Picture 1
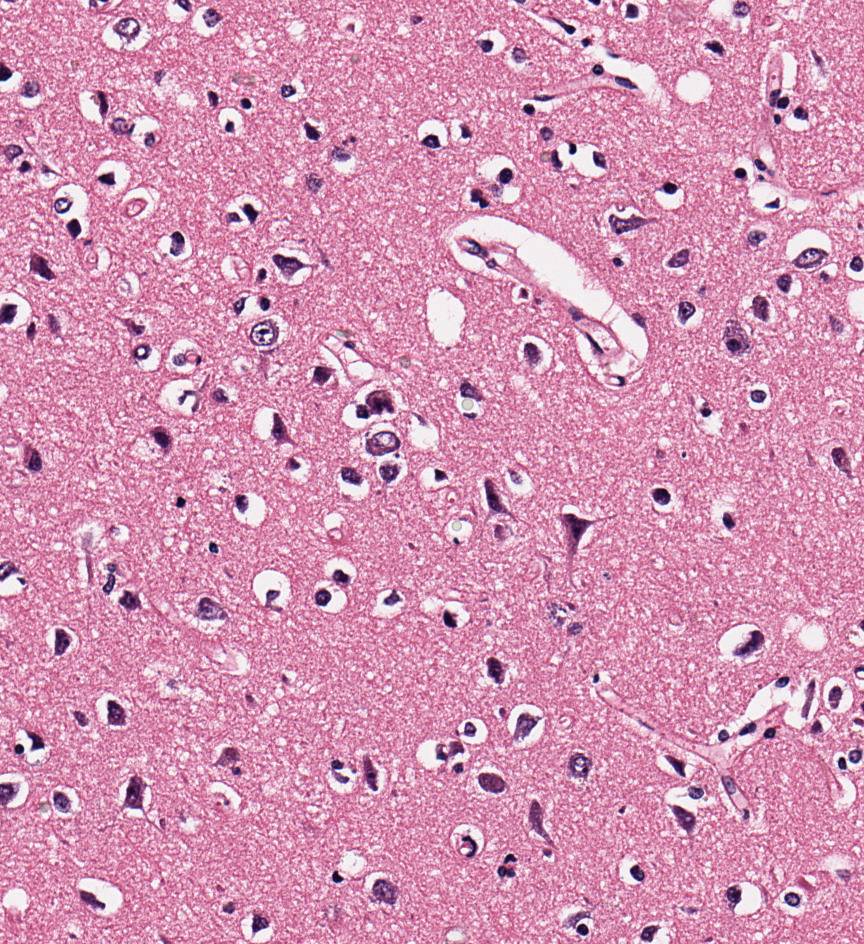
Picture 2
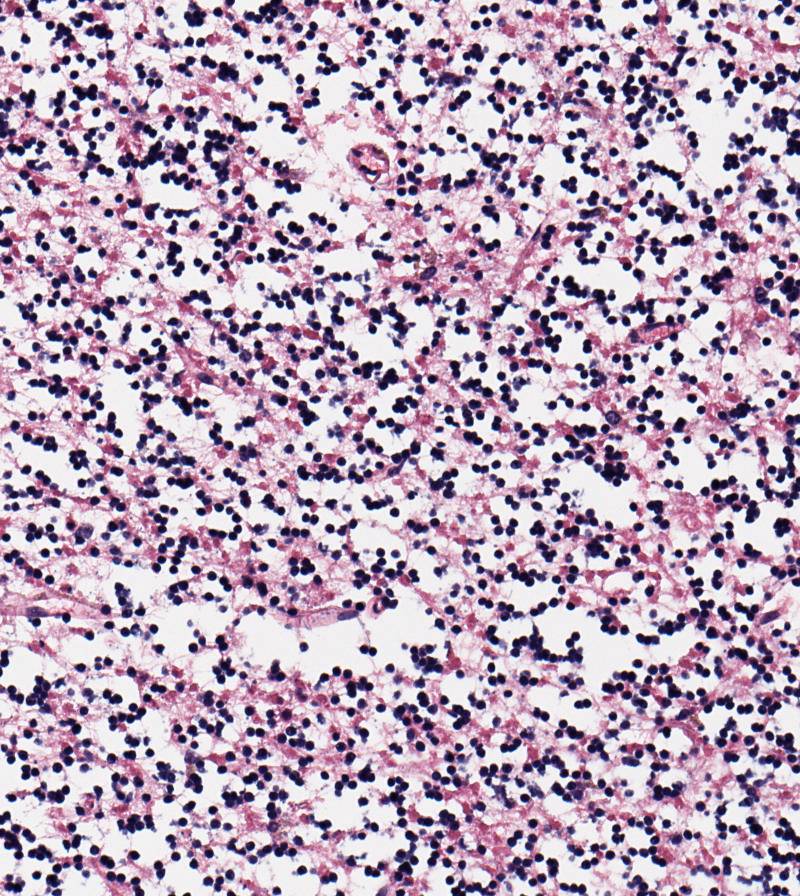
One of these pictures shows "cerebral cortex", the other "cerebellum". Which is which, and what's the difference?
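Right, picture 1 is cerebral cortex and picture 2 is cerebellum. In picture 1, cells lie singly, fairly evenly scattered through a continuous pink background. I notice a few angular, triangular cell bodies with one tapering process, one just below the centre, and larger cells left of centre with round, pale, vesicular nuclei, each with one distinct dark nucleolus. Most nuclei there, though, are small, round and dark, with little visible cytoplasm. Picture 2 differs: small, round, densely dark blue-black nuclei with almost no visible cytoplasm are spread fairly evenly across the field, in no layers, rows or discrete units. Between them lies a pale pink, wispy fibrillary meshwork rather than collagen bundles.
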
